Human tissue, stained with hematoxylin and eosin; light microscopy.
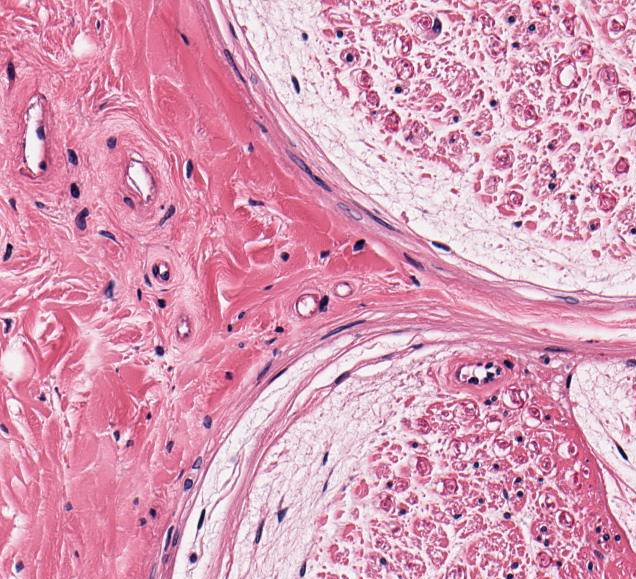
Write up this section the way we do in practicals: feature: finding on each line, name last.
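Fascicles: two, rounded, at upper right and lower right
Between them: wedge of dense connective tissue entering from the left
Fibres: cut across, small round pink profiles
Many profiles: small rings with a central dot, clear halo between
Fascicle edge: pale, loosely fibrillar zone just inside the border; fibres crowded further in
Name: tibial nerve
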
